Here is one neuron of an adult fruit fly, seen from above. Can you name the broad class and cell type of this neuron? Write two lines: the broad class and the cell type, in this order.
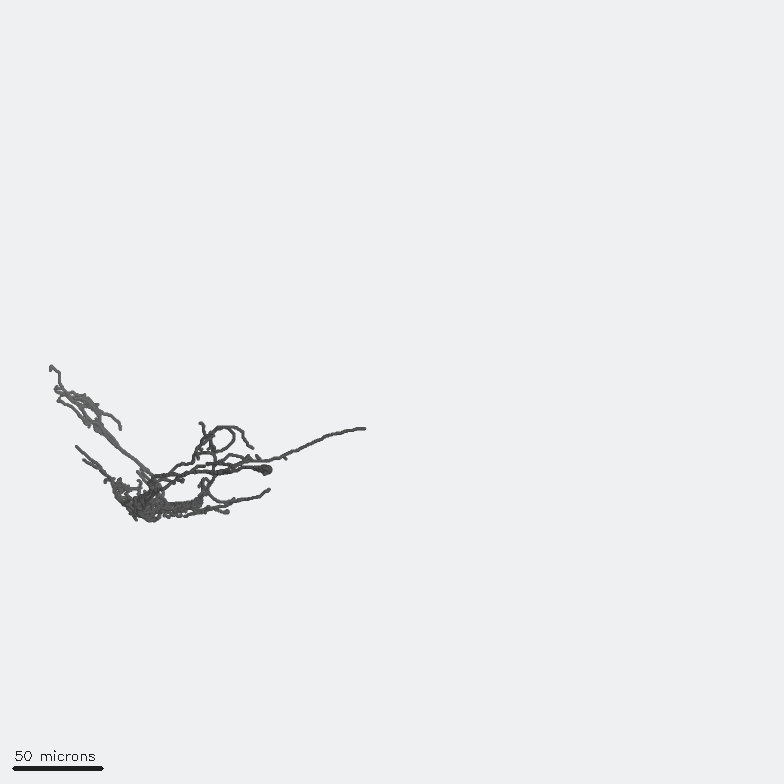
central-brain intrinsic neuron
aMe22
